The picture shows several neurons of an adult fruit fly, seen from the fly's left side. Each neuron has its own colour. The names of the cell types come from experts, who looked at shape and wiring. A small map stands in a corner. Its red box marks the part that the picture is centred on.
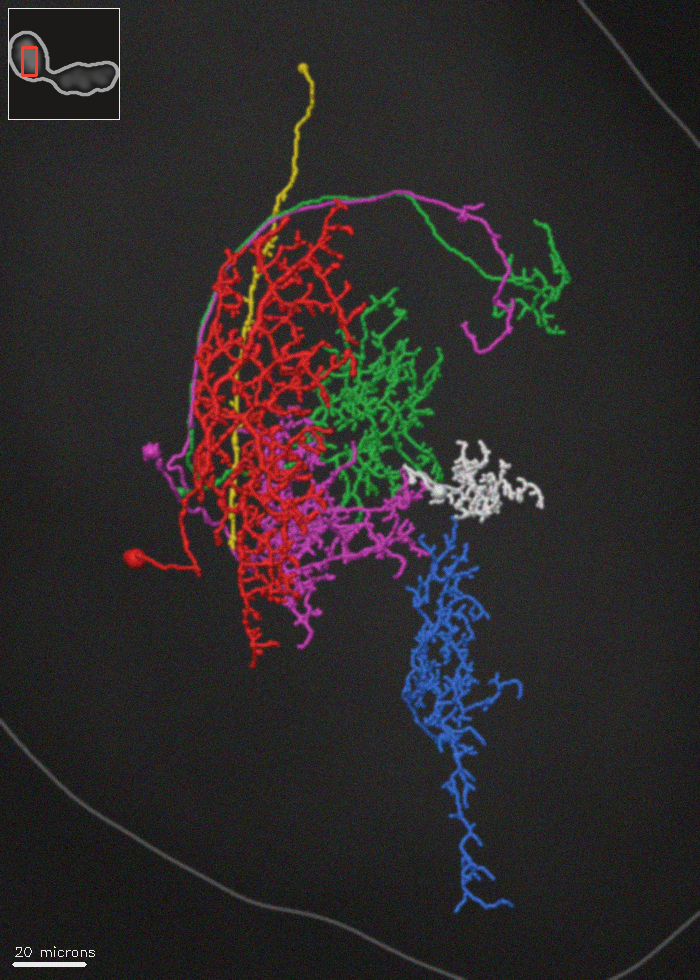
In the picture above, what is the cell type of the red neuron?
Dm6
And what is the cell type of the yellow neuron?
Dm3c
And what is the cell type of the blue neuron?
Dm16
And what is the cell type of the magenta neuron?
MeLo1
